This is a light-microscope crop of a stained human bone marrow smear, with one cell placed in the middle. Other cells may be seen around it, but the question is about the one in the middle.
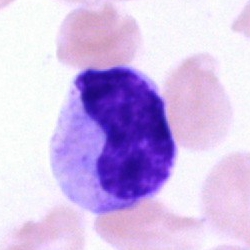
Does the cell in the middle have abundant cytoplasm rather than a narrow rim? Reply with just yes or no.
Yes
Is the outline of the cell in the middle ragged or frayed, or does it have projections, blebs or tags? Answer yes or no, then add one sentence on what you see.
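No. The cell has a smooth oval outline.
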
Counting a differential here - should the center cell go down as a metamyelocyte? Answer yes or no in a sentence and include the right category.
Yes, the cell at the centre of the field is a metamyelocyte.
